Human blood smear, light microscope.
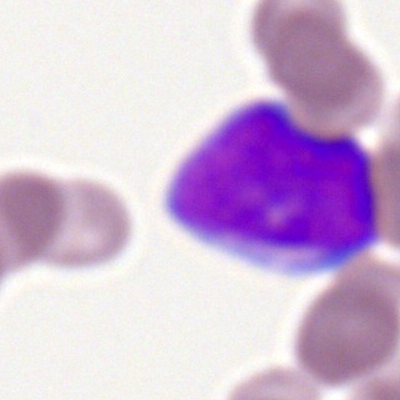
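Myeloblast, central cell. Nucleus fills almost the whole cell. Chromatin deep purple, fairly even, with only a few small paler patches. Thin pale blue cytoplasmic rim, seen mainly along the lower edge.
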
